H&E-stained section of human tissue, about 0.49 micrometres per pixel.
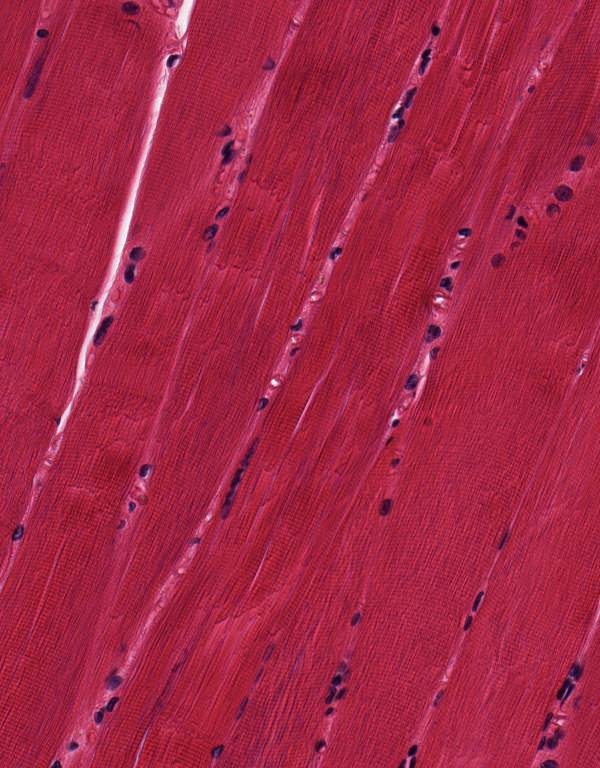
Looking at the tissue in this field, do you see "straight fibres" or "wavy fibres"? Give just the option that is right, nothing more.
Straight fibres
